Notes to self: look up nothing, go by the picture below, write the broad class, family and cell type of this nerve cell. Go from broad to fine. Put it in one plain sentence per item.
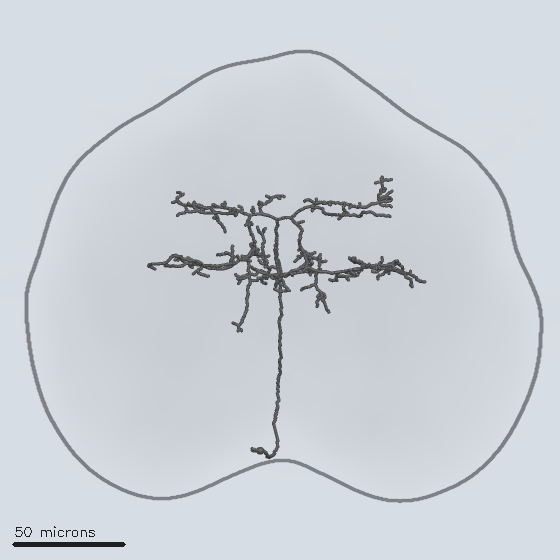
A nerve-cord intrinsic neuron of hemilineage 00A, type IN00A056.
